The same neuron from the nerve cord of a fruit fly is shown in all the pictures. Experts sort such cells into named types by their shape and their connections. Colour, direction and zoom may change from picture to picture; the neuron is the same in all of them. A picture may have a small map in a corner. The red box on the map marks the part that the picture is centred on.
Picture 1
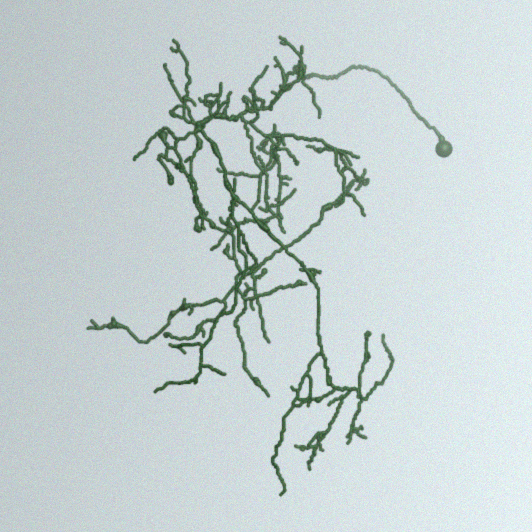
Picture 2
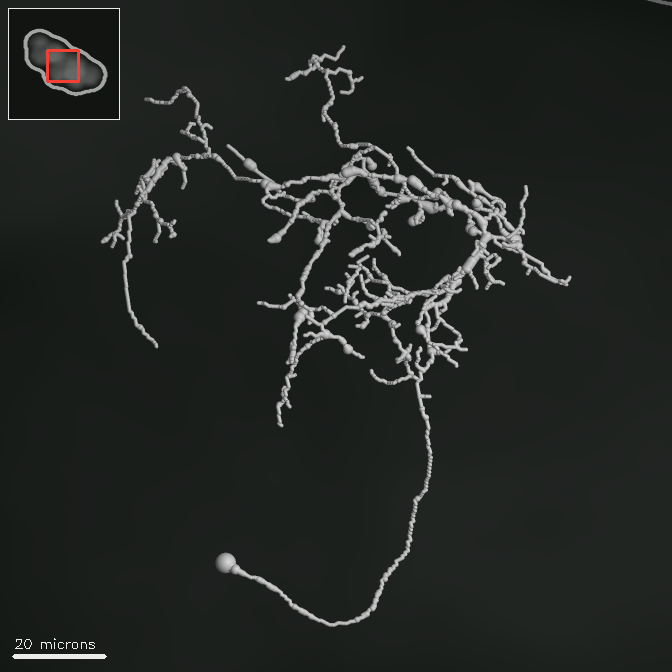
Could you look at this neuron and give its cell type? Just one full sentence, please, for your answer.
This particular neuron has the cell type IN03B085.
